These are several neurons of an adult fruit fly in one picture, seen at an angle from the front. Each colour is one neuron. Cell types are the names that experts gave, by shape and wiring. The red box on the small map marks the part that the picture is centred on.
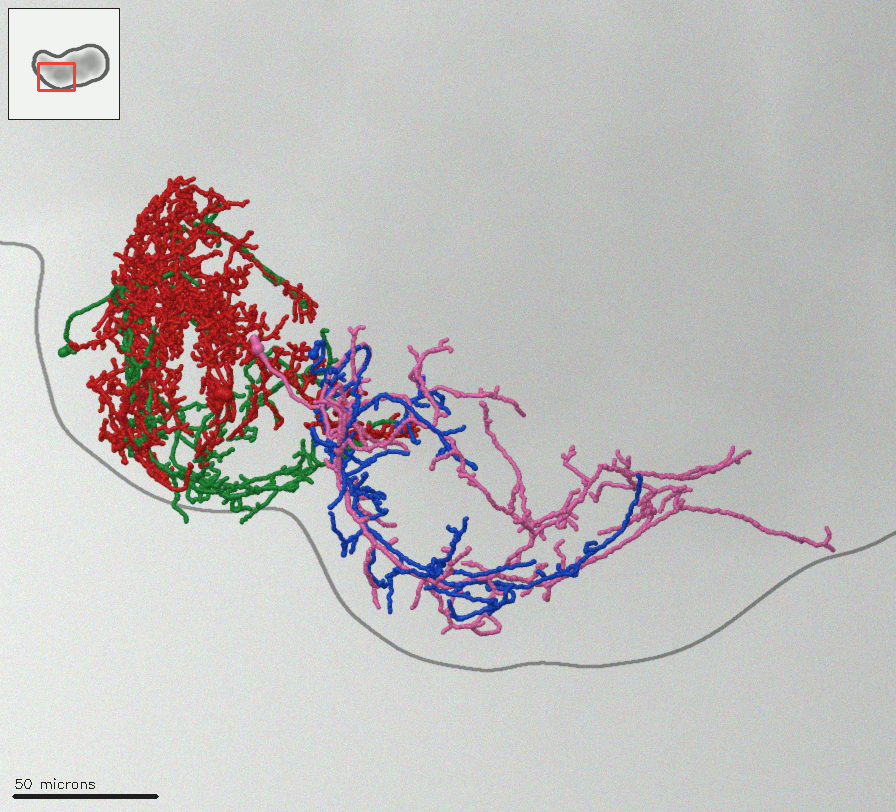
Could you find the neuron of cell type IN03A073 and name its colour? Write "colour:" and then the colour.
colour: green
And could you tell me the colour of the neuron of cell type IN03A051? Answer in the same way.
colour: pink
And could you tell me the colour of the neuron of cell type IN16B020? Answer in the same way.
colour: red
